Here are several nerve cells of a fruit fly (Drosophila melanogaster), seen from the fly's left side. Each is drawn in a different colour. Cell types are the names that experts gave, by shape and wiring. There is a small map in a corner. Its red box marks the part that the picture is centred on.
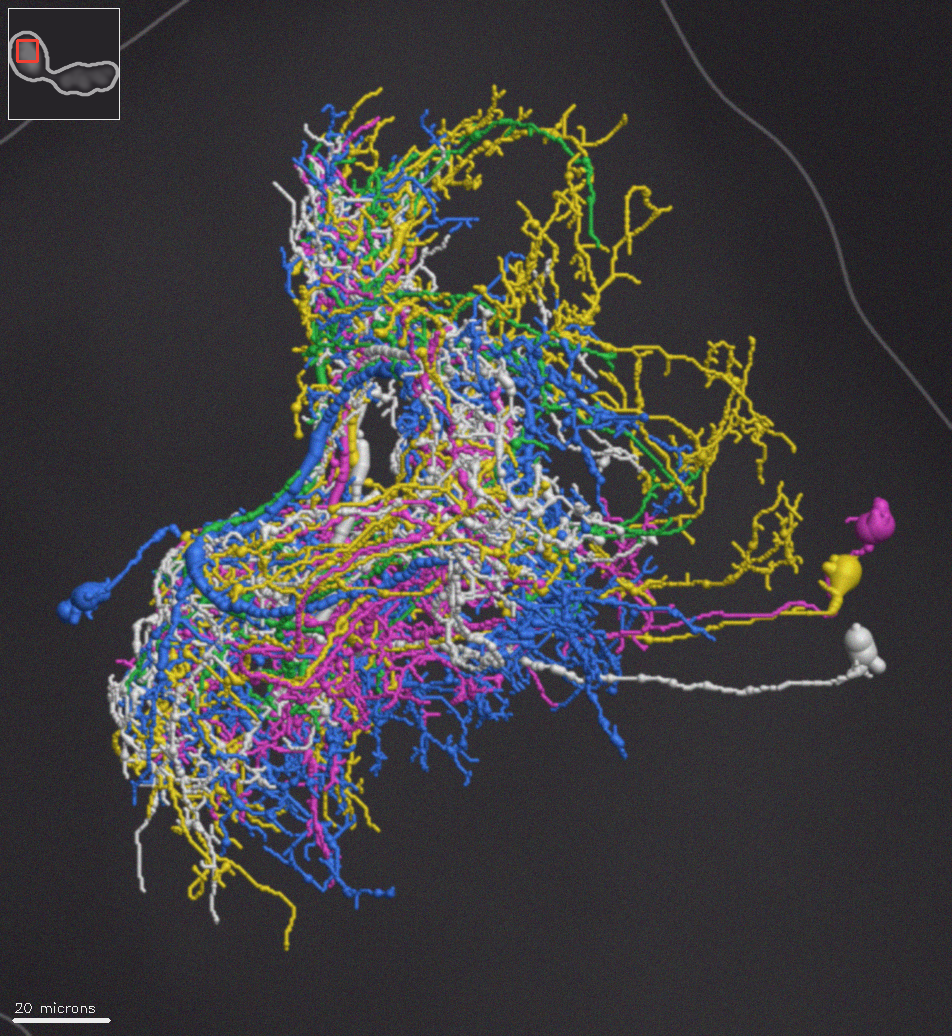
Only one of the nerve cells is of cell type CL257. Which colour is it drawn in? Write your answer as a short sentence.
The colour is white.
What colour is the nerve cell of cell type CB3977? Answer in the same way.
The colour is green.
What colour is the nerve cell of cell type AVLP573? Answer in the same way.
The colour is magenta.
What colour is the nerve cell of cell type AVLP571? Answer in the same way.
The colour is yellow.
